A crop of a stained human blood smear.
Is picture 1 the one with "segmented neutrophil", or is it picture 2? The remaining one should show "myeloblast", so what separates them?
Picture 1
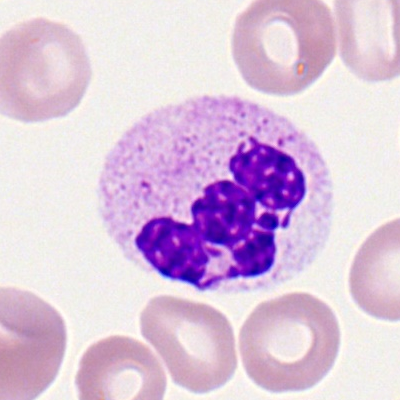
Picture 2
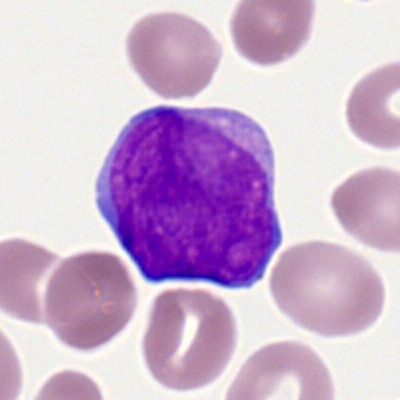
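Identity: segmented neutrophil in picture 1, myeloblast in picture 2. Neutrophil outline round and smooth, myeloblast outline angular. Neutrophil cytoplasm plentiful, pale pinkish-lilac; myeloblast nucleus fills most of the cell, cytoplasm only a narrow rim.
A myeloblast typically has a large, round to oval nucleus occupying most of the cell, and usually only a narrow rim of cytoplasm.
Neutrophil chromatin dark purple, coarsely clumped; myeloblast nucleus deep purple, chromatin stippled with small paler spots, not evenly smooth.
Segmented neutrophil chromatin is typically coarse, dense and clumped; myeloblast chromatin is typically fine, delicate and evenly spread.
Fine, small pinkish-purple granules scattered evenly in the neutrophil cytoplasm. No nucleoli visible in the neutrophil; no vacuoles in either cell.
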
